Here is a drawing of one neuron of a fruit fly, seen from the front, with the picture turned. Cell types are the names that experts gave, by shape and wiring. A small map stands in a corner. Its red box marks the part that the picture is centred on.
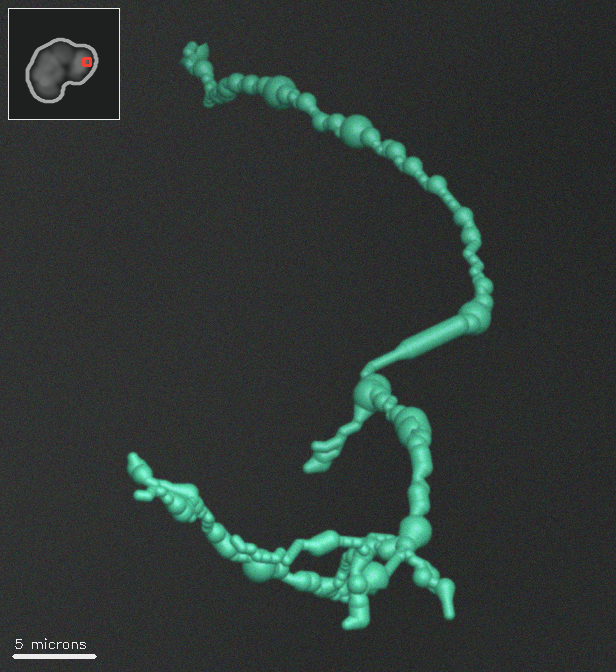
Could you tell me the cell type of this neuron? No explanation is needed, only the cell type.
SNta29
